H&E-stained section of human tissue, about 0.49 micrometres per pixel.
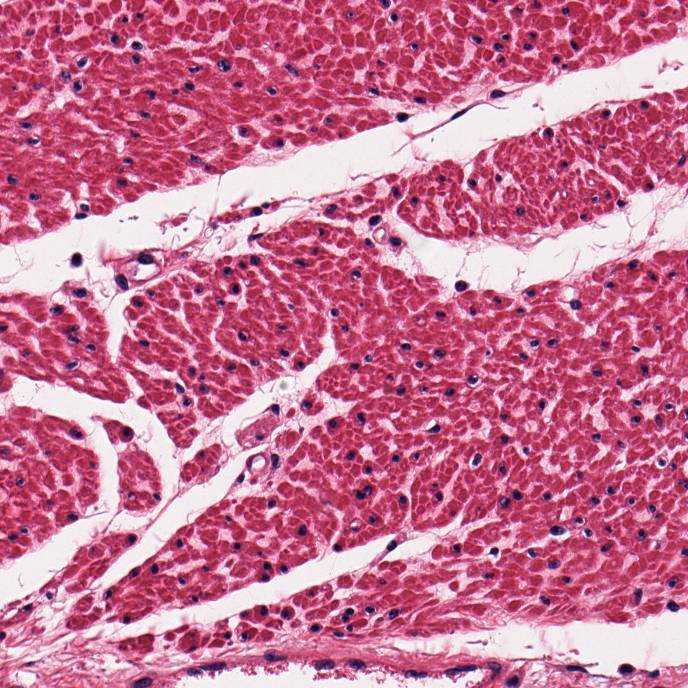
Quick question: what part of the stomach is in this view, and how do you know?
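Shown is smooth muscle. Most fibres are cut across as small, closely packed polygonal profiles with deep, fairly even red-pink cytoplasm.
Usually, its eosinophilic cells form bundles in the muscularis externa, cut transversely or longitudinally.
White clefts rising diagonally from lower left to upper right divide the tissue into bundles, holding only thin wisps of pale, loose connective tissue.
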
